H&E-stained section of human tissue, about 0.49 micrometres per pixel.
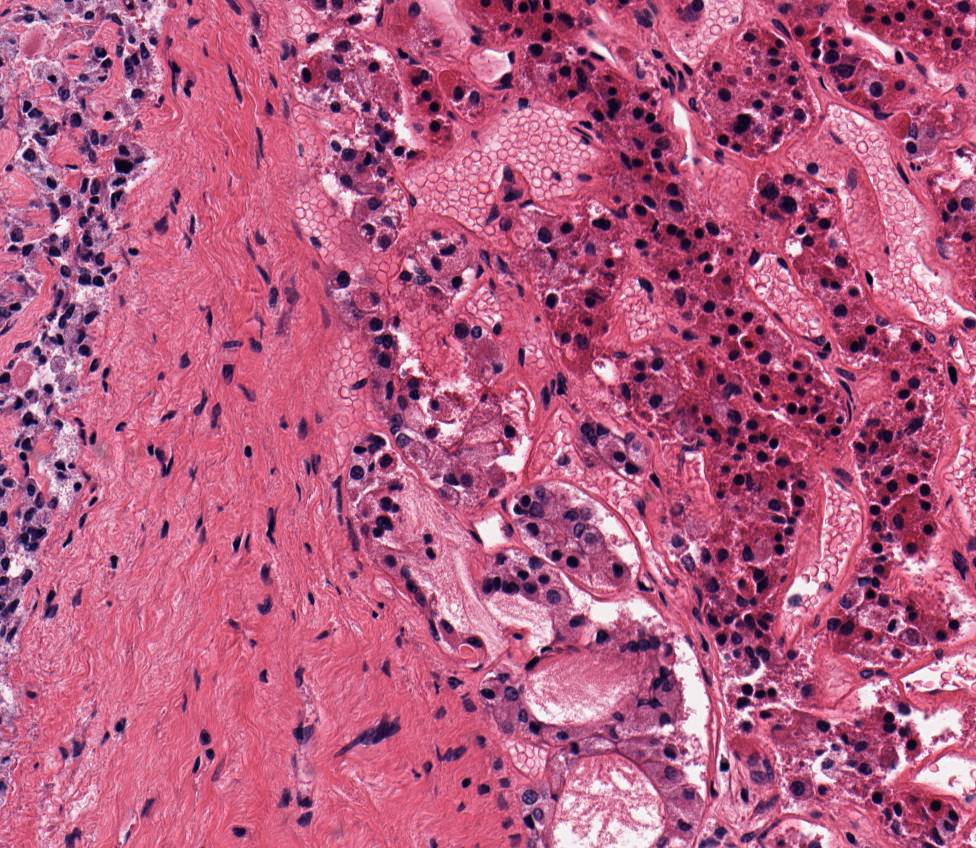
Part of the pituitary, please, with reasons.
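It's the pars distalis. The right two-thirds holds rounded nests of cells parted by thin fibrous septa and vascular channels, most with abundant granular eosinophilic cytoplasm.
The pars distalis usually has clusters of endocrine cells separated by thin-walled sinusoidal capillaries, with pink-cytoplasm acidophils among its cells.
The nests, their vascular channels and the pink cells fit that. Dense pink fibrous stroma fills the left third, with a band of densely packed small dark nuclei at the far left edge.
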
